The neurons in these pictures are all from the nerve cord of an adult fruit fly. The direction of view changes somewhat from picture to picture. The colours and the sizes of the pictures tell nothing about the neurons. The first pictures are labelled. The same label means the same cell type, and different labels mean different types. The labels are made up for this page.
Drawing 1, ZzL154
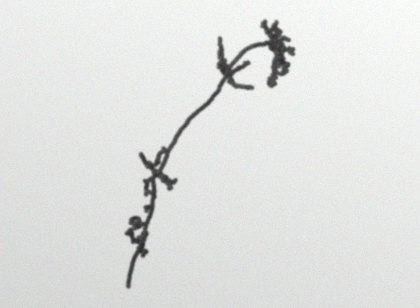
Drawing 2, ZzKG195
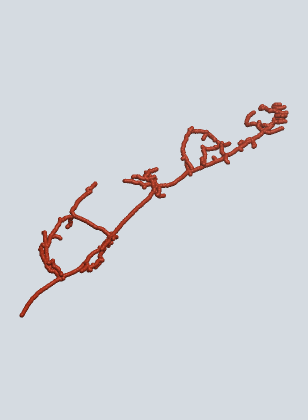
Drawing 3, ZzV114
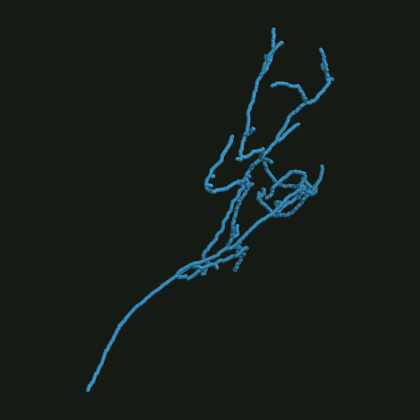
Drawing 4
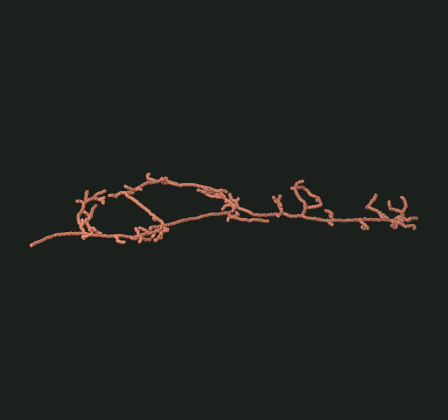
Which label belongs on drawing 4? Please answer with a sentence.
It belongs to ZzKG195.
